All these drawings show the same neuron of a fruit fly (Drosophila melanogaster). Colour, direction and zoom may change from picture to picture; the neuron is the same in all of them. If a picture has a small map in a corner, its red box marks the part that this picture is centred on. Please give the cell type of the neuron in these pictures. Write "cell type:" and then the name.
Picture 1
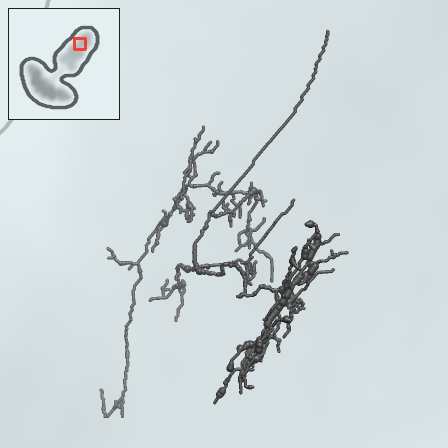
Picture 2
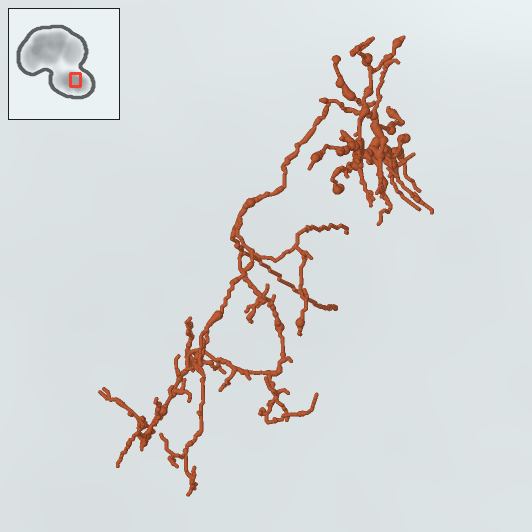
cell type: IN06A028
